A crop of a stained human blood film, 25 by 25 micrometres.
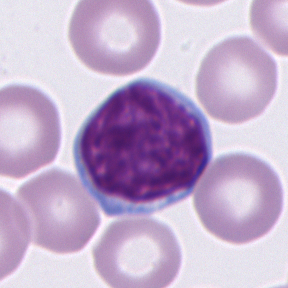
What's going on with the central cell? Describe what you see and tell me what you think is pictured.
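The cytoplasm is pale blue and forms no more than a thin rim around the nucleus. Chromatin is dark purple and coarsely clumped. The cell outline is smooth and lacks projections. The nucleus measures about 11 micrometres across. The cell is a typical lymphocyte.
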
